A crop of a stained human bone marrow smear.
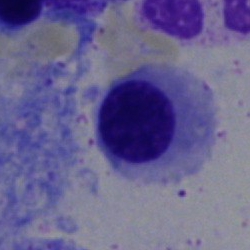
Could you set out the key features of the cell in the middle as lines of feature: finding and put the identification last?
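Chromatin: dense, staining dark purple
Nucleoli: none seen
Cytoplasm: broad rim, widest on the right
Granules: none in the cytoplasm
Name: erythroblast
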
